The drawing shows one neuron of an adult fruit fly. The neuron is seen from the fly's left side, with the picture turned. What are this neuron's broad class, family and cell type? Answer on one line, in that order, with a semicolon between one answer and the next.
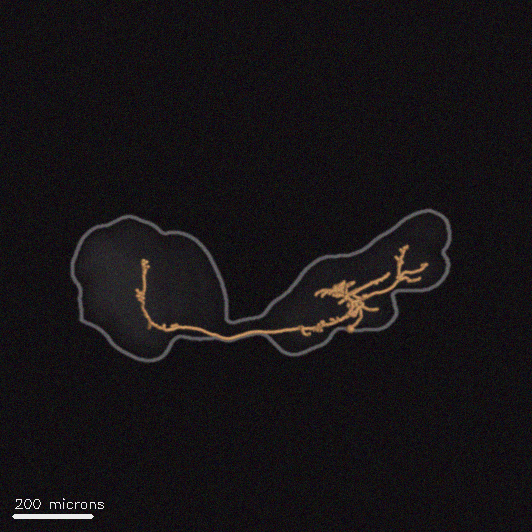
ascending neuron; hemilineage 05B; AN05B063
